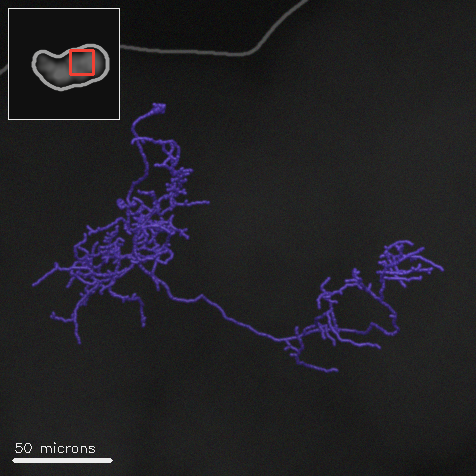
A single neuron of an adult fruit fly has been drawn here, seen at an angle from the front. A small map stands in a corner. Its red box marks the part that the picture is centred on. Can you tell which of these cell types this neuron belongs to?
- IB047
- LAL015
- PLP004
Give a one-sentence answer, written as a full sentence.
This neuron is assigned to the cell type IB047.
